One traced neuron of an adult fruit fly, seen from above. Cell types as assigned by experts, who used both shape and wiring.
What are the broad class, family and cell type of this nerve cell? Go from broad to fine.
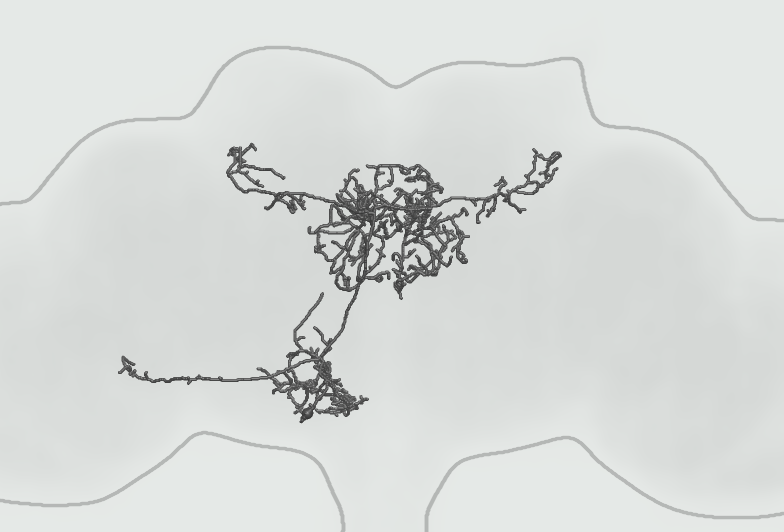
central-brain intrinsic neuron; class CX; ExR5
